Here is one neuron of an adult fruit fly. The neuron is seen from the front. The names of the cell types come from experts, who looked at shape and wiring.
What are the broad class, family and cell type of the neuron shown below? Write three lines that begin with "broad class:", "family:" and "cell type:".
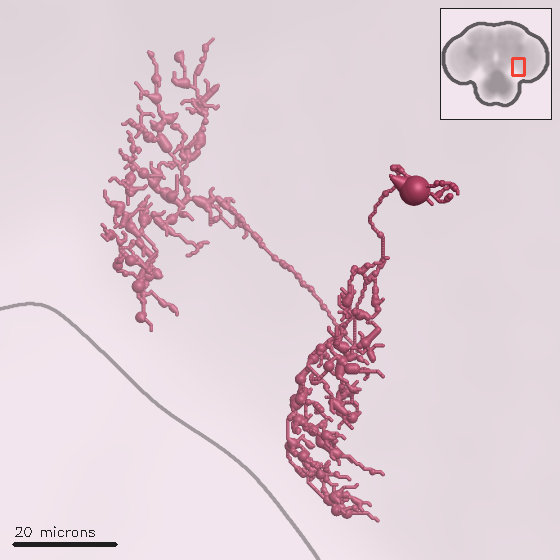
broad class: optic-lobe intrinsic neuron
family: TmY
cell type: TmY19a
